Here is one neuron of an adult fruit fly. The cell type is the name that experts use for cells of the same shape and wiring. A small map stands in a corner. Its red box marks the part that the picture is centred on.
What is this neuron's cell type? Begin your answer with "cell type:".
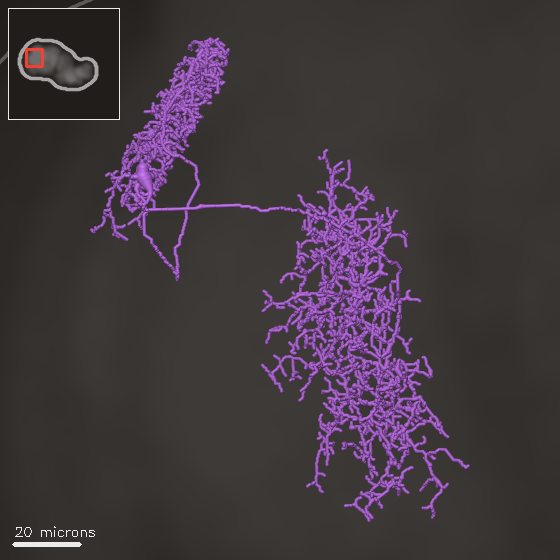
cell type: MeLo8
